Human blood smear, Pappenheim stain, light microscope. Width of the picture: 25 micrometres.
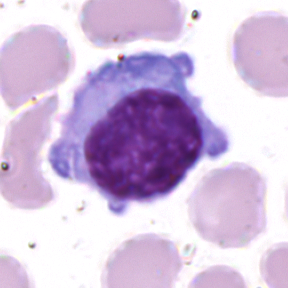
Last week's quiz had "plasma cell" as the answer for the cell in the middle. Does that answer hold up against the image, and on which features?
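The cytoplasm is deeper blue at its outer edge than next to the nucleus, which goes with plasma cell, not hairy cell.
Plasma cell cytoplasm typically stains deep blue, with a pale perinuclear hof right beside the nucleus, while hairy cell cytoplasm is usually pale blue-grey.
The chromatin, dark purple in coarse clumps with small paler patches between them, also sides with plasma cell.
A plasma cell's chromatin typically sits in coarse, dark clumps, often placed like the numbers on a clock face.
The outline is irregular, with blunt bulges and rounded cytoplasmic blebs sticking out at the upper right, the right and the bottom. There are no granules, and the surrounding red cells don't touch it. So plasma cell fits.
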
